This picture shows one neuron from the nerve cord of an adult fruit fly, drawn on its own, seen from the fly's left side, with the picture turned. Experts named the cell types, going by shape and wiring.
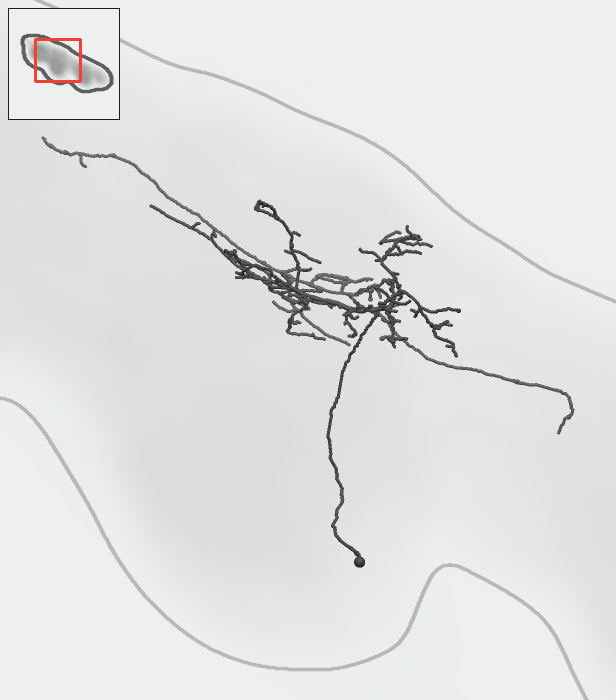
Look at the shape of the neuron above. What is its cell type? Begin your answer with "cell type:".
cell type: IN06A116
